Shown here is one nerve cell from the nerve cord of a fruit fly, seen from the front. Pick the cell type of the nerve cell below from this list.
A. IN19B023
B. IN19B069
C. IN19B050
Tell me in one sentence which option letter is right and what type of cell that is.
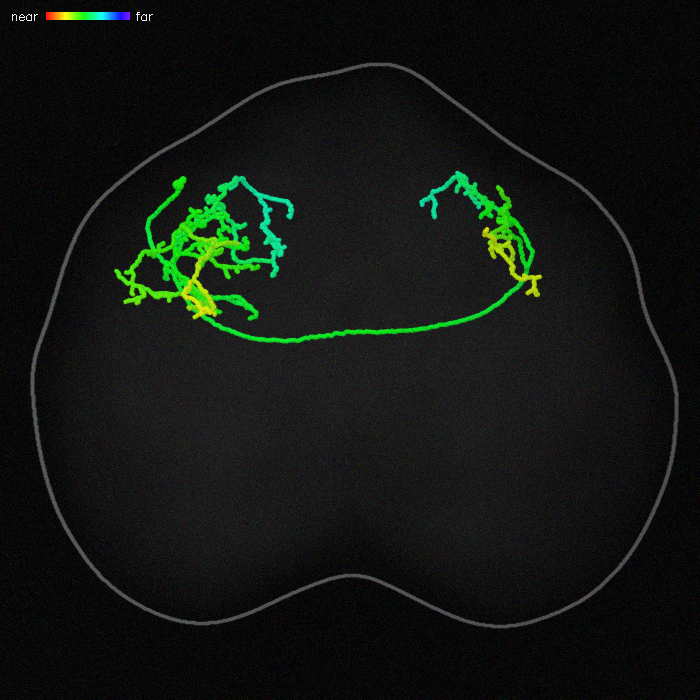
Listed as option B, the cell type IN19B069 is that of the nerve cell.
